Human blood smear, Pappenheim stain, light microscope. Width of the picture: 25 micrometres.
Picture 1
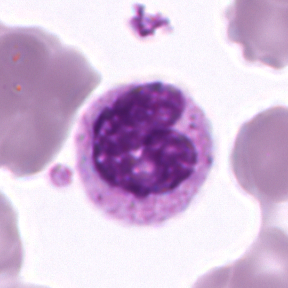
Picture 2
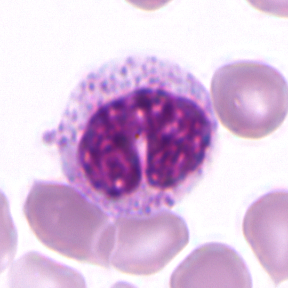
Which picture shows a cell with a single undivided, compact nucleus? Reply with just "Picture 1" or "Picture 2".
Picture 1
